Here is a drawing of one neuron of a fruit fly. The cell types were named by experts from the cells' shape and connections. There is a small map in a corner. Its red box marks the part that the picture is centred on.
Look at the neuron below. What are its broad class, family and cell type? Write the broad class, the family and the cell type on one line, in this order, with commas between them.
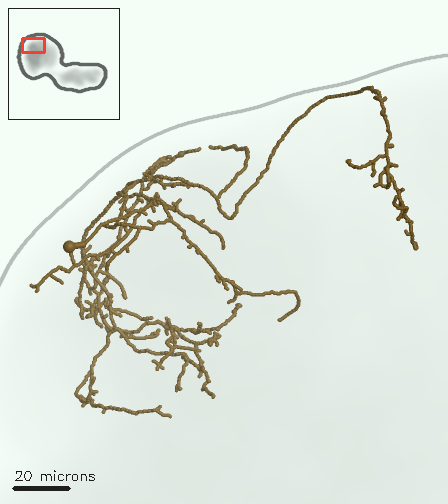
central-brain intrinsic neuron, hemilineage SMPad1, SMP703m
